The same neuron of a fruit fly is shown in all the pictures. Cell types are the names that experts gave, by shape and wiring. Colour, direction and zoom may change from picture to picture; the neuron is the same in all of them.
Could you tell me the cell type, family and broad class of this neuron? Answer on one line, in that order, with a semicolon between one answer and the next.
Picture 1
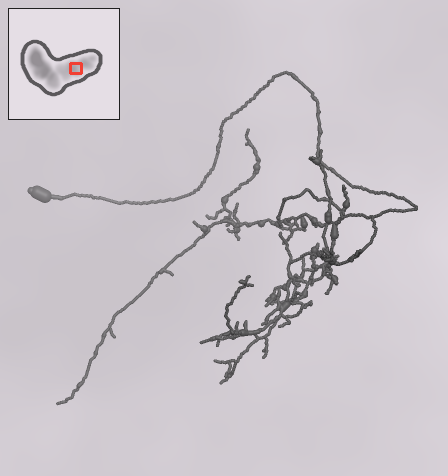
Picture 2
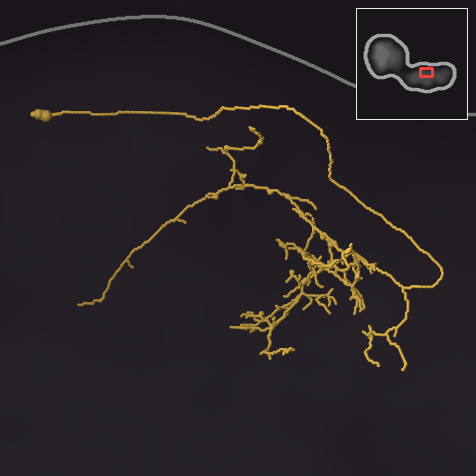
IN11B021_b; hemilineage 11B; nerve-cord intrinsic neuron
